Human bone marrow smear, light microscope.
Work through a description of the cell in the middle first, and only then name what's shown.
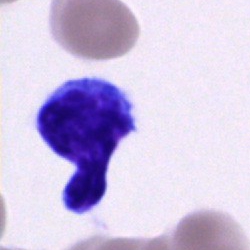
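This one stains a dense dark purple all over, with no distinct pale rim of cytoplasm to see. The chromatin looks dense and clumped, not fine. I can't find any nucleoli, and there are no vacuoles either. It's a blast.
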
